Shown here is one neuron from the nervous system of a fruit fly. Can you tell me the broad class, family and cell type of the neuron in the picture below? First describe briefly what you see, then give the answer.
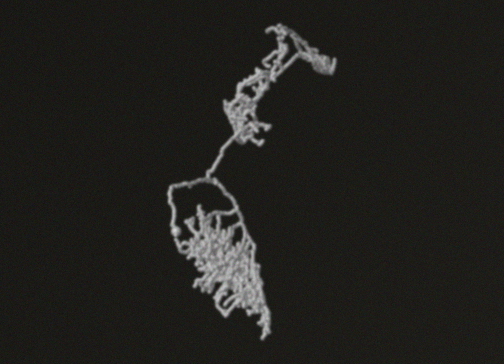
The picture shows dozens of branch ends. As drawn here it is taller than it is wide. It is a visual projection neuron. The family is LT. The cell type is LT72.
